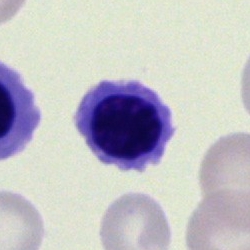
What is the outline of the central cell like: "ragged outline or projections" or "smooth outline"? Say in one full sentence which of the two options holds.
The edge of this cell is rough.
